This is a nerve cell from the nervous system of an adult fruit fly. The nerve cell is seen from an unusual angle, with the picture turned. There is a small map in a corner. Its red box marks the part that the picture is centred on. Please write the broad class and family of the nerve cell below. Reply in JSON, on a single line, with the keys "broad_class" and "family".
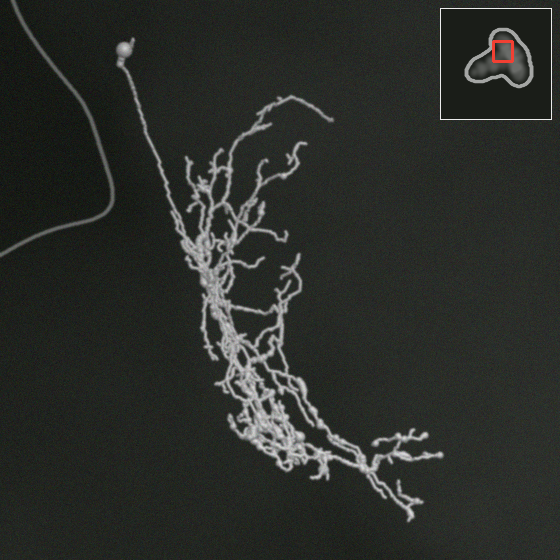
{"broad_class": "central-brain intrinsic neuron", "family": "hemilineage SLPpl2"}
